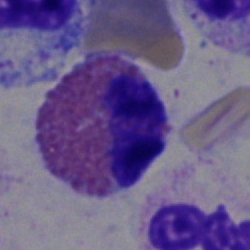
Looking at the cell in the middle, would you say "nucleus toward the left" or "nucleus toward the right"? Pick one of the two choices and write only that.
Nucleus toward the right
